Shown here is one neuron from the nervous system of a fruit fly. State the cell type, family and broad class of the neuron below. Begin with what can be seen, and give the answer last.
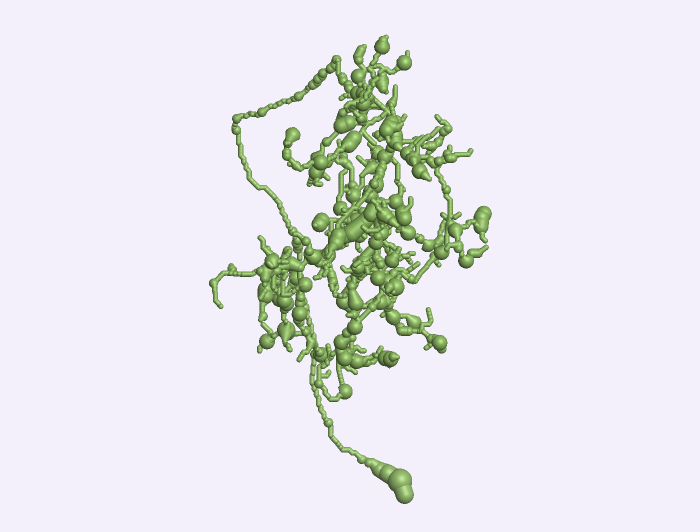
Its cell body lies at the bottom of the picture. The picture shows dozens of branch ends. The cell type is Li34a. Its family is Li. This is an optic-lobe intrinsic neuron.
